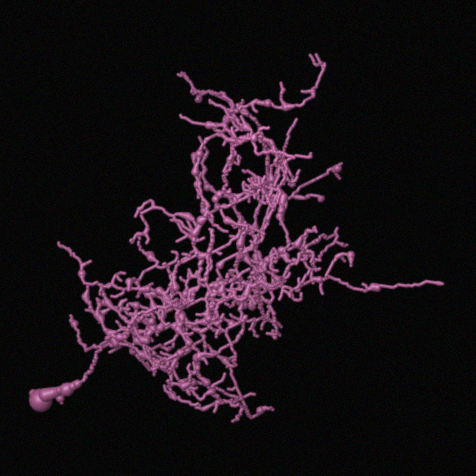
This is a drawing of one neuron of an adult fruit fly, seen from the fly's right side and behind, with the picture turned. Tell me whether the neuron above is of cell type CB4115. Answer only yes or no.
no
